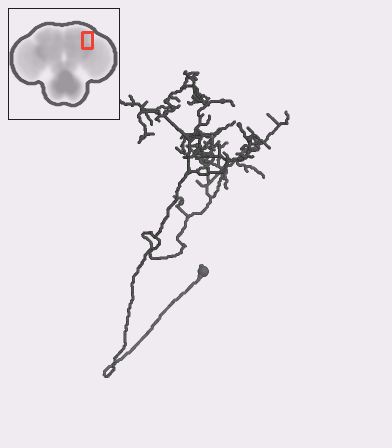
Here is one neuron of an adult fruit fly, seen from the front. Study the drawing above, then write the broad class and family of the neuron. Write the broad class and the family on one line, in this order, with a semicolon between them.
central-brain intrinsic neuron; hemilineage VPNp&v1_posterior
